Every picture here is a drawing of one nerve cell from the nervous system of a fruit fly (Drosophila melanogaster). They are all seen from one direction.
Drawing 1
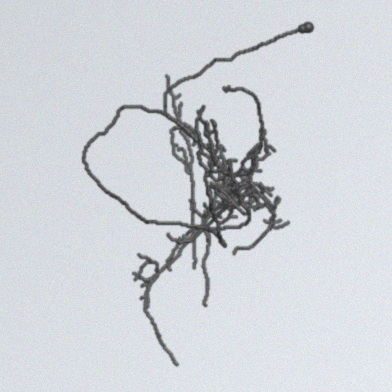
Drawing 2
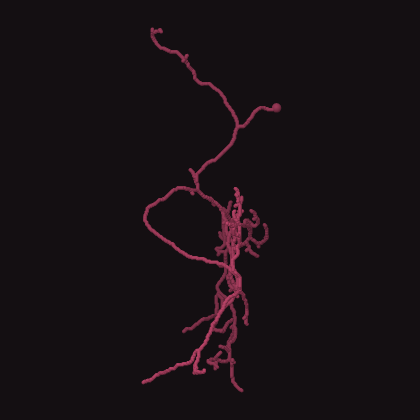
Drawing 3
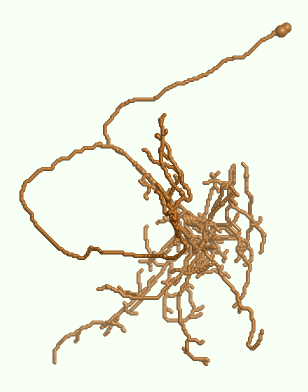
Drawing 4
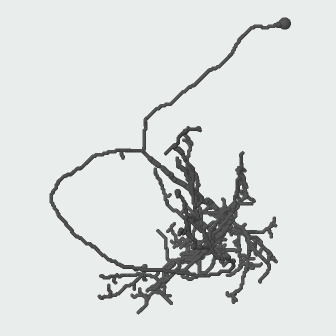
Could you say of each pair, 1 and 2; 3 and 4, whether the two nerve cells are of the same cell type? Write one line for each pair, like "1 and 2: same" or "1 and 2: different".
1 and 2: different
3 and 4: same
